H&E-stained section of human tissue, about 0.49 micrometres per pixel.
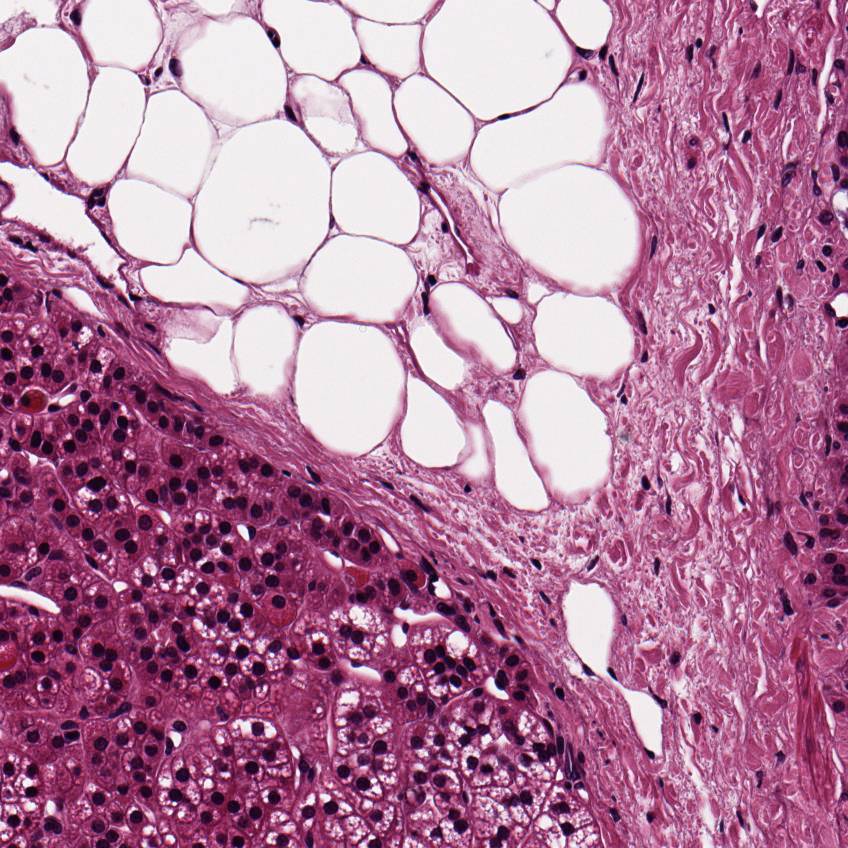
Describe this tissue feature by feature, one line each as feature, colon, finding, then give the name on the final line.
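Fat: mature fat filling the upper middle
Epithelial-type cells: solid sheet in the lower left
Fibrous tissue: dense, down the right side; wavy pink collagen bundles, scattered slender dark nuclei
Nuclei: single, round, dark, centrally placed
Cytoplasm: pale, finely vacuolated, foamy in many lower-middle cells
Name: adrenal gland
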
